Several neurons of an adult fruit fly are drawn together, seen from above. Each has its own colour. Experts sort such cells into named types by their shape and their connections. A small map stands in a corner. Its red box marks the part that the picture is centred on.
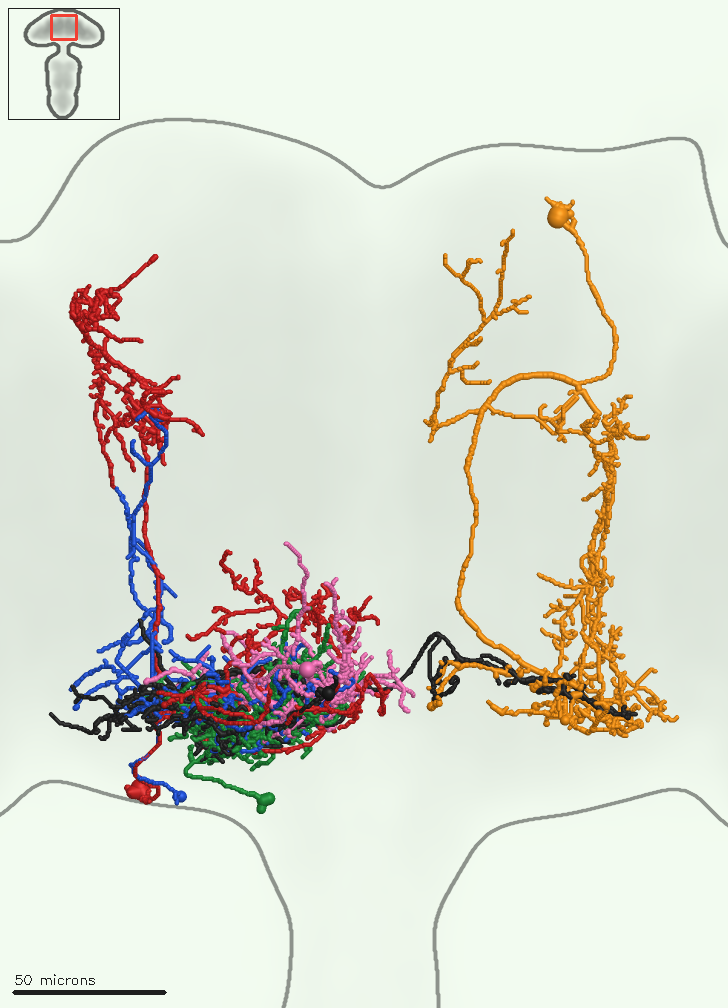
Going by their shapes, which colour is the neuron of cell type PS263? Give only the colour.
blue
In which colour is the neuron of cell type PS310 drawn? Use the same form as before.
green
